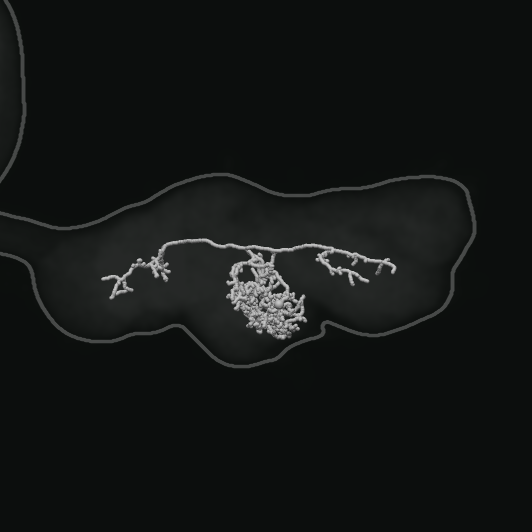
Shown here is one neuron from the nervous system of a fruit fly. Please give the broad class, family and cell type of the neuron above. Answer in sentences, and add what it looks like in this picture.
This is a nerve-cord intrinsic neuron. The family is hemilineage 03B. It is of cell type IN03B020. Its cell body lies in the middle of the picture. As drawn here it is more than twice as wide as it is tall.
